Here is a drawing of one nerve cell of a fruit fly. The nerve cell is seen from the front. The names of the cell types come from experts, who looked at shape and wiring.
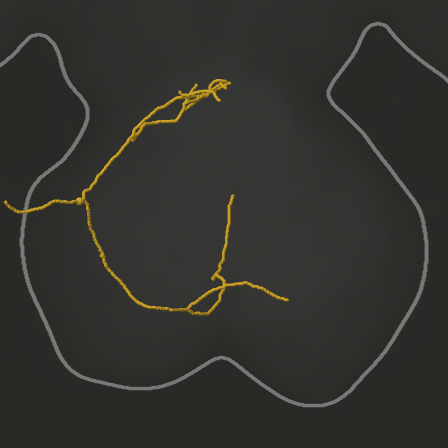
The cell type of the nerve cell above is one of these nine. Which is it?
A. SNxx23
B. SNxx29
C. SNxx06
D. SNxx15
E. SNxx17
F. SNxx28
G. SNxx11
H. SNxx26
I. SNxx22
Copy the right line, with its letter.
H. SNxx26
